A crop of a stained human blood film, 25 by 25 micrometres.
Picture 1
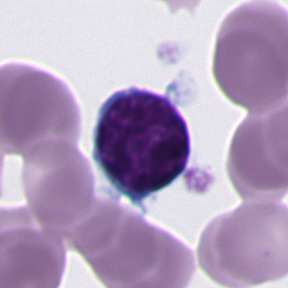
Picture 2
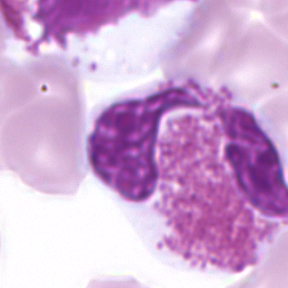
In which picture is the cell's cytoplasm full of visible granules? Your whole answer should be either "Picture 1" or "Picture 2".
Picture 2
